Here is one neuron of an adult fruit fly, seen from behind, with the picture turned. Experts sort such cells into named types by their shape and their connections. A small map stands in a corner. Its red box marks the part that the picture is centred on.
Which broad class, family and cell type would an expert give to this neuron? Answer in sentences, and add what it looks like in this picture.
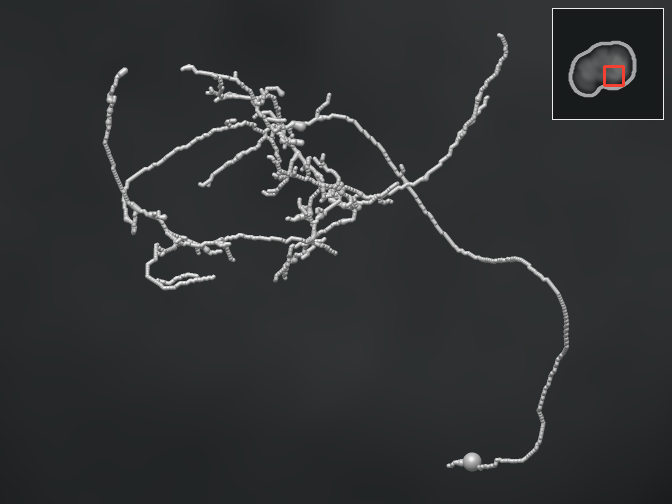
This is a nerve-cord intrinsic neuron. Its family is hemilineage 02A. The cell type is IN02A057. Dozens of branch ends can be seen. In this view it is about as wide as it is tall.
